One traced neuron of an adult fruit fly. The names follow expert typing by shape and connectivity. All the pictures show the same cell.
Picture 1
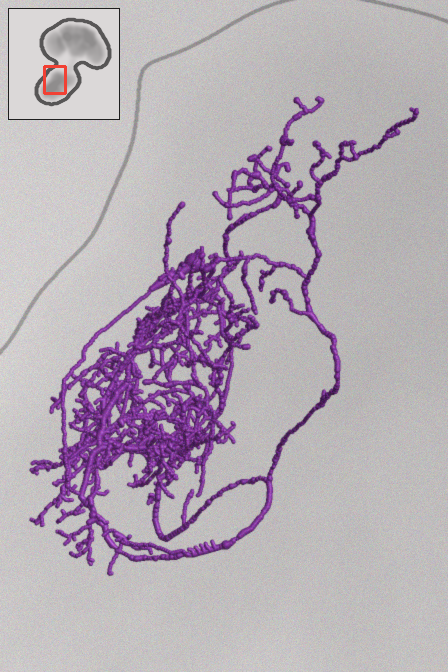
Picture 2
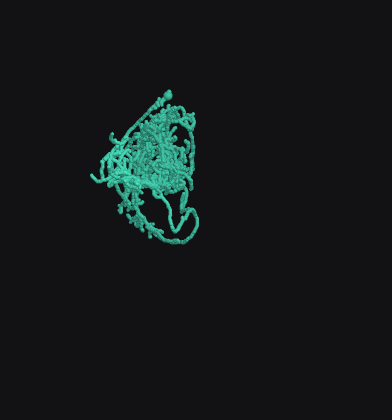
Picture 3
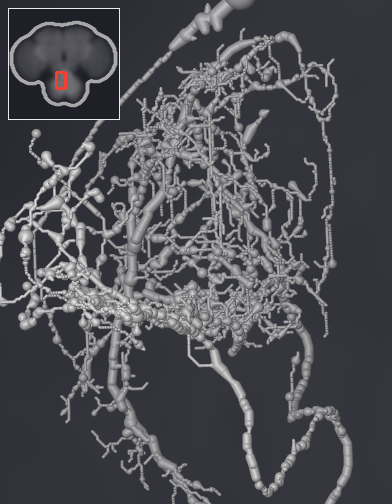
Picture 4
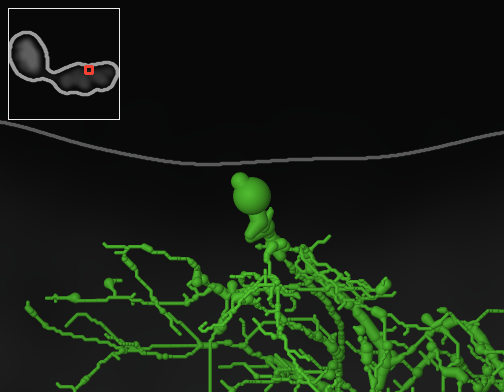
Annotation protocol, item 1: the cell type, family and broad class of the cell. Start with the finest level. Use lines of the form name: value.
cell type: IN17A011
family: hemilineage 17A
broad class: nerve-cord intrinsic neuron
